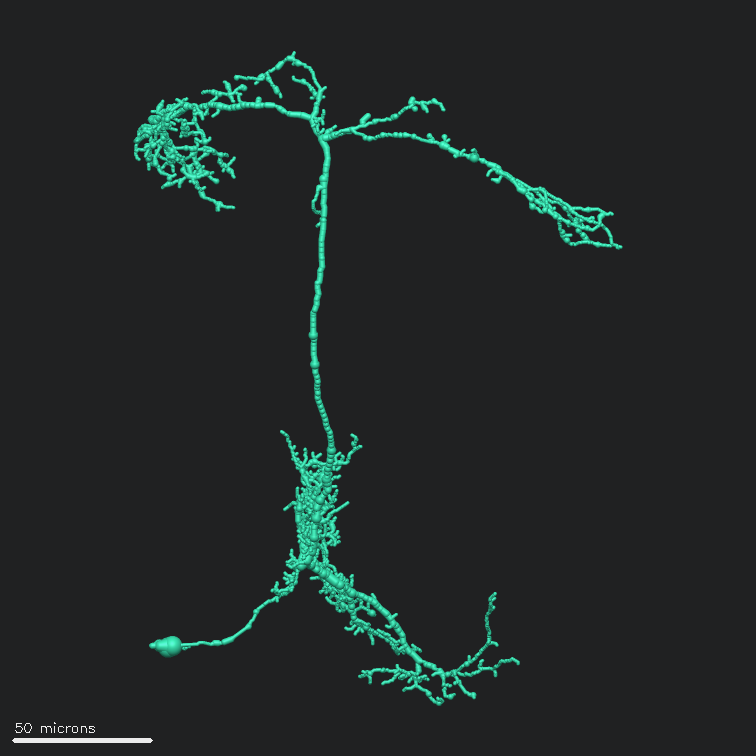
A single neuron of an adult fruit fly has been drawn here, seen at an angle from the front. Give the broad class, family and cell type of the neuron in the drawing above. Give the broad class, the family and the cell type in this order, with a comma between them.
central-brain intrinsic neuron, hemilineage FLAa3, SIP105m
